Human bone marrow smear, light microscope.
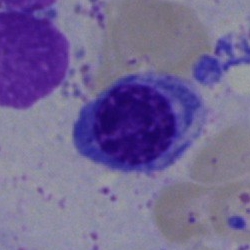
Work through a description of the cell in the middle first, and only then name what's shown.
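Checking the outline first, it is smooth and oval. In the nucleus, no distinct nucleolus is visible. The cytoplasm is deep blue, and on the right a paler crescent of it lies between nucleus and cell edge. The cell is an erythroblast.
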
